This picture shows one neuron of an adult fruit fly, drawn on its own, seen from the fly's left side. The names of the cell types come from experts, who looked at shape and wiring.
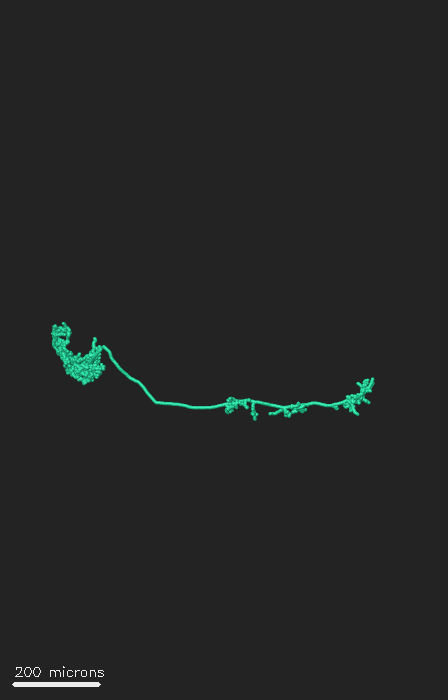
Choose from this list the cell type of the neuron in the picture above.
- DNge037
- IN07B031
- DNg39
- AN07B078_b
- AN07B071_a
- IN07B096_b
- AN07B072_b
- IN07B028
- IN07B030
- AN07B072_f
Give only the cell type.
DNg39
